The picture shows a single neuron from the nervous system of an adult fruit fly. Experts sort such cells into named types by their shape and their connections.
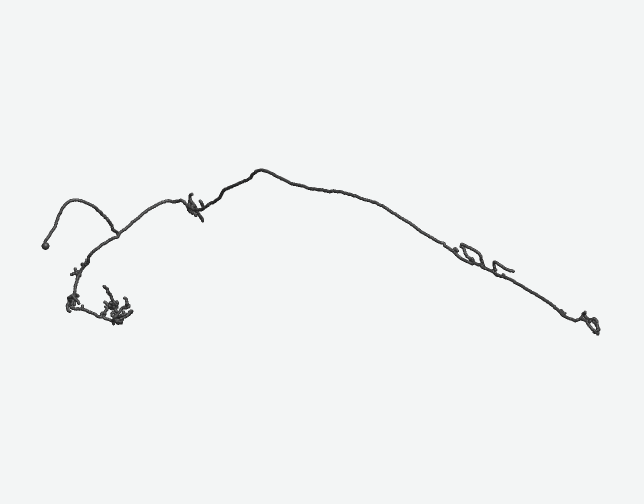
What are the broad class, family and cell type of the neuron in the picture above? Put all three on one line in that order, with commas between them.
descending neuron, hemilineage LB7, DNg36_b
